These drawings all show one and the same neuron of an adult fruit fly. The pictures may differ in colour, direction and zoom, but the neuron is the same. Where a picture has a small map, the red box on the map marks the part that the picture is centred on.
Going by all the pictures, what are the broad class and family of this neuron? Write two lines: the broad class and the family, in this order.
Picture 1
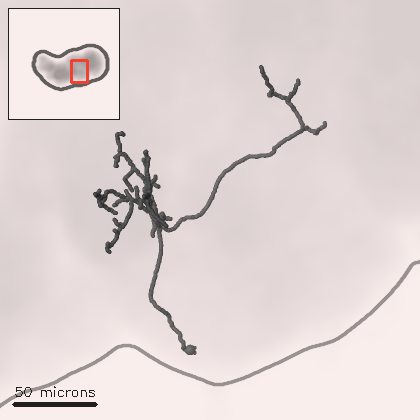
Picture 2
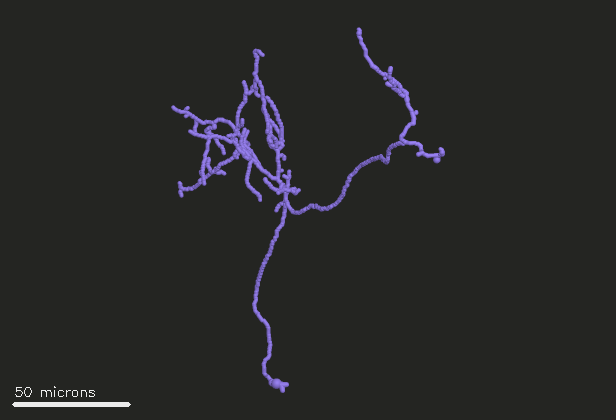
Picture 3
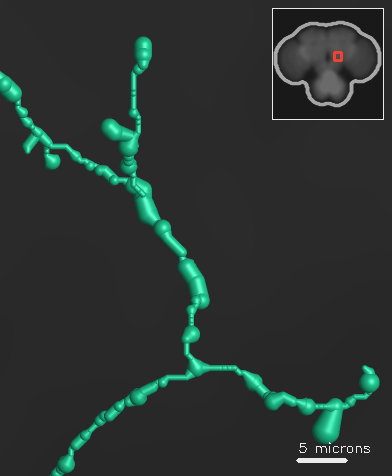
central-brain intrinsic neuron
hemilineage LB3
